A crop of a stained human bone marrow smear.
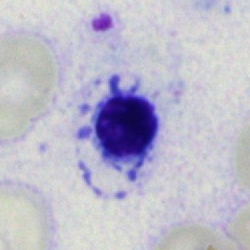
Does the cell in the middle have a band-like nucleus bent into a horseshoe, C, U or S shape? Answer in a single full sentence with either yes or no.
No, the nucleus has not been drawn out into a band and is a compact round or oval mass.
